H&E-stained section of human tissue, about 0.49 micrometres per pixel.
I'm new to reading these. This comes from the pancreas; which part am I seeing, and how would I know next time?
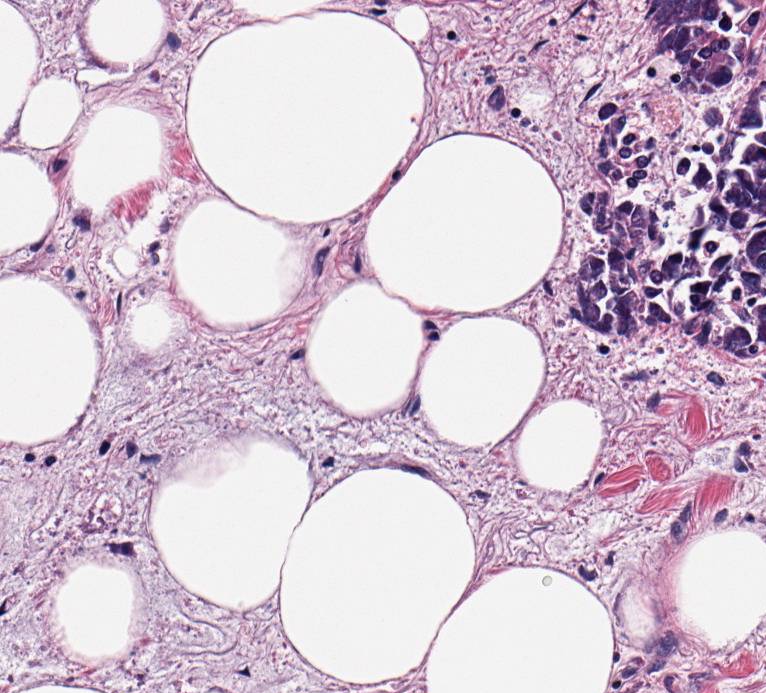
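Look here: this is fat. Follow the thin membranes of the fat cells and you'll find a few flattened dark nuclei pressed against their rims.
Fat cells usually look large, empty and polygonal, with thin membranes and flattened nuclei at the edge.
Notice too that none of the round empty spaces has an epithelial lining. Between the fat cells runs loose, pale pink, finely fibrillary tissue with small dark nuclei scattered through it. Up in the upper right sits a cluster of crowded cells with dark purple nuclei.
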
